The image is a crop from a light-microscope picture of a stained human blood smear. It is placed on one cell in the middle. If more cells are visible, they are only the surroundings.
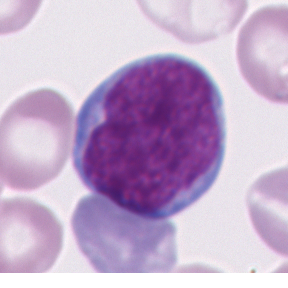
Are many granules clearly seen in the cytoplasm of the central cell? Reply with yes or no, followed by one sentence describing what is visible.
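No. No granules are seen in the cytoplasm.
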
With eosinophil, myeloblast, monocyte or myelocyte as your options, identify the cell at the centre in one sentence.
The cell at the middle of the crop is recognized as a myeloblast.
